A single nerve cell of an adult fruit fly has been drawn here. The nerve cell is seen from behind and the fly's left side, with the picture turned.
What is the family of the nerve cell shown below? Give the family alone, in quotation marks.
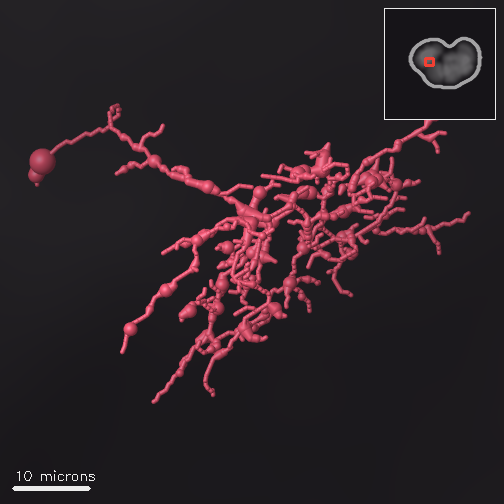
"Cm"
